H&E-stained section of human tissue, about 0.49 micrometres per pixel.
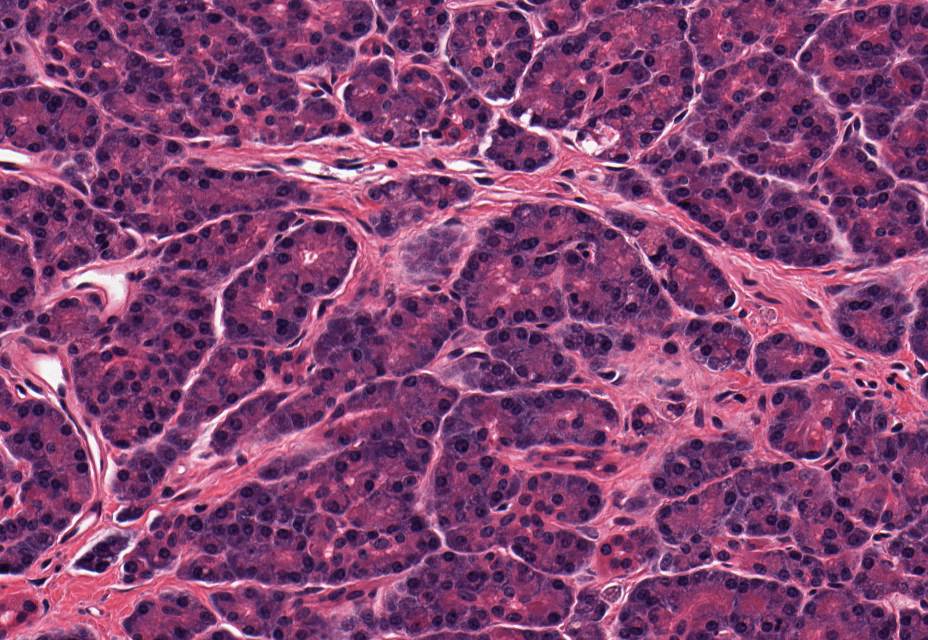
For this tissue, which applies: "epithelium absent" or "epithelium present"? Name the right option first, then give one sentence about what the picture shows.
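Epithelium present. The field is filled by closely packed rounded acini grouped into lobules separated by thin pink fibrous septa.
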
